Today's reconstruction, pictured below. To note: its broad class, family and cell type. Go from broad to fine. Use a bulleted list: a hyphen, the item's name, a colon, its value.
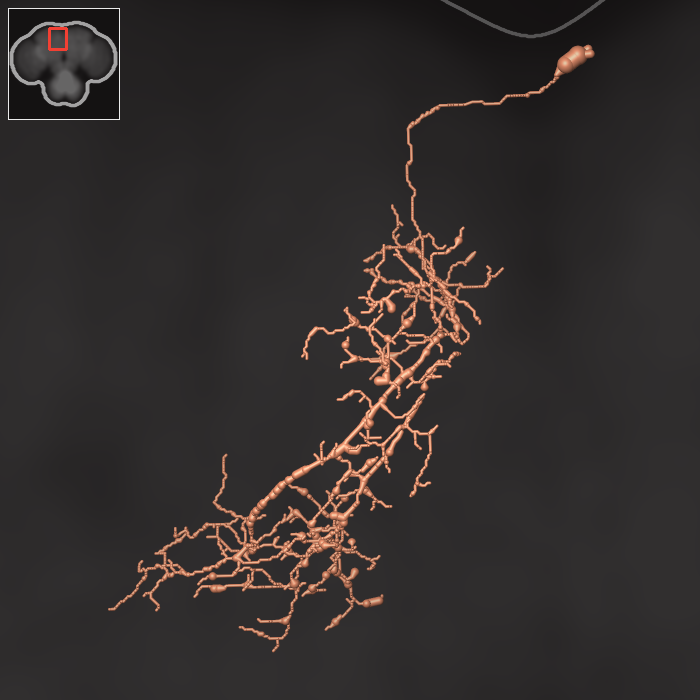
- broad class: central-brain intrinsic neuron
- family: hemilineage SMPad3
- cell type: CRE028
